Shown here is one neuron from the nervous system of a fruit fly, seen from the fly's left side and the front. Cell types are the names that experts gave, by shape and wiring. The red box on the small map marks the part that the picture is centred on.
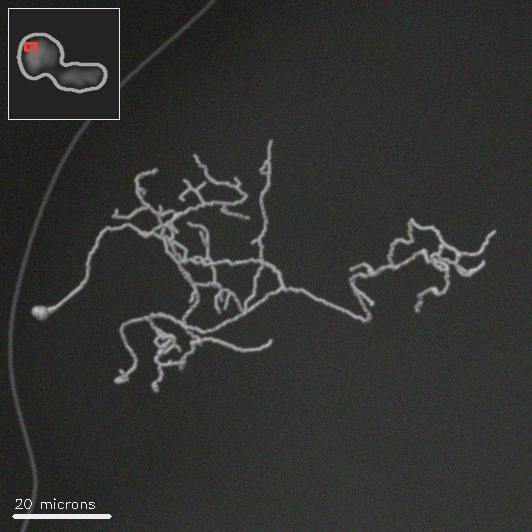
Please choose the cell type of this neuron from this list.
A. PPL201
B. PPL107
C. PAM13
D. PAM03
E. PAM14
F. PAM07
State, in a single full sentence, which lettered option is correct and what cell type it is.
Option E, PAM14, is the cell type of the neuron.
